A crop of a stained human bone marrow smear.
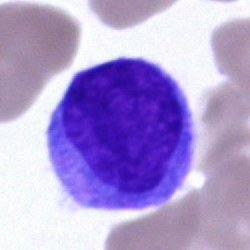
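Blast: central cell, stained human bone marrow smear. Outline round, smooth. Nucleus off-centre toward upper side. Cytoplasm a blue rim, widest lower left, lighter blue than nucleus.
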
